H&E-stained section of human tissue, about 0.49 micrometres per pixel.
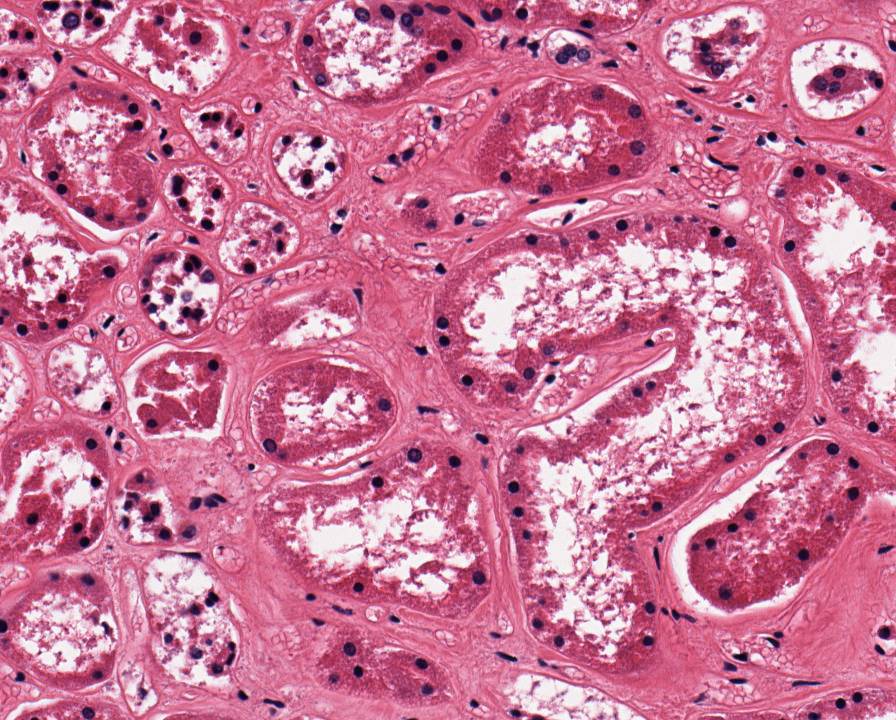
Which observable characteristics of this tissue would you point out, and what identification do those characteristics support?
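It's packed with closely set tubular profiles of varying size, narrow bands of stroma between them. Each tubule has a single layer of epithelial cells, round nuclei in one row near the outer edge, and plenty of granular, deeply eosinophilic cytoplasm. That's renal cortex.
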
